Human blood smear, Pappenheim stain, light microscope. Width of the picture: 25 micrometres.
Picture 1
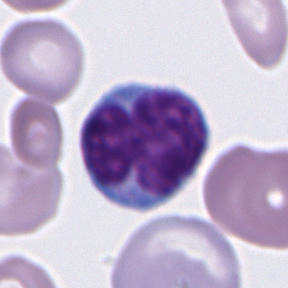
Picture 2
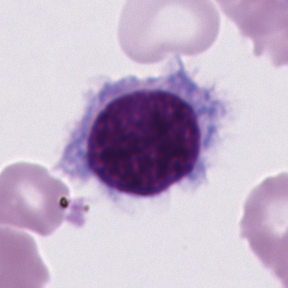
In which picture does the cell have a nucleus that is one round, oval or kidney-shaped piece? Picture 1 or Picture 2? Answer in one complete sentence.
Picture 2 contains the cell with a compact, undivided round, oval or kidney-shaped nucleus.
